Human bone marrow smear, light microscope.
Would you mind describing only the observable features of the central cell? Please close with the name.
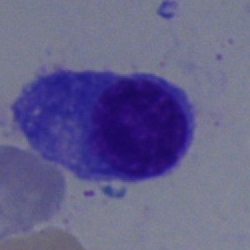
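Oval in shape, the cell is longer from left to right than from top to bottom. Its chromatin is dense and dark purple. The cytoplasm is abundant and deep blue, with no coarse granules. This is a plasma cell.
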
